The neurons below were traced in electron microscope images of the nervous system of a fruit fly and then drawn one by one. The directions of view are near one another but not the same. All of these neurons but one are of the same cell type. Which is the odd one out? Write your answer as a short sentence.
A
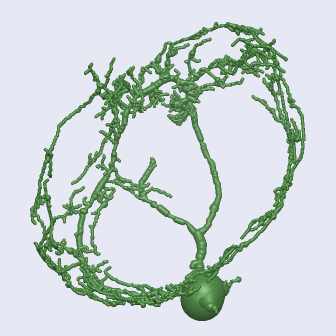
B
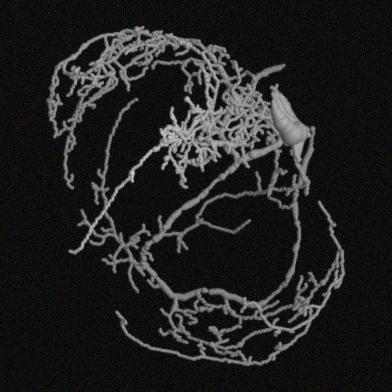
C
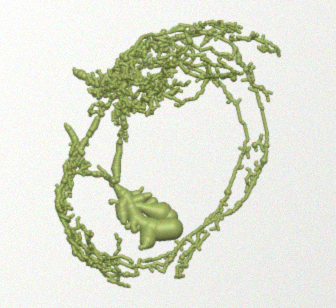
Picture B is the odd one out.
